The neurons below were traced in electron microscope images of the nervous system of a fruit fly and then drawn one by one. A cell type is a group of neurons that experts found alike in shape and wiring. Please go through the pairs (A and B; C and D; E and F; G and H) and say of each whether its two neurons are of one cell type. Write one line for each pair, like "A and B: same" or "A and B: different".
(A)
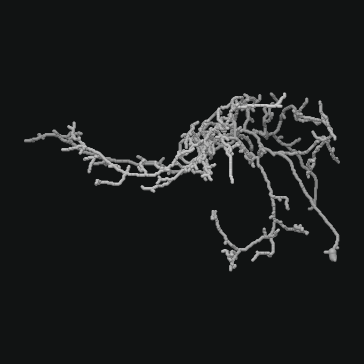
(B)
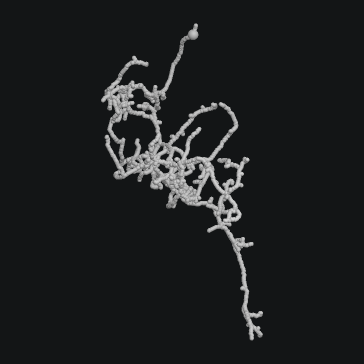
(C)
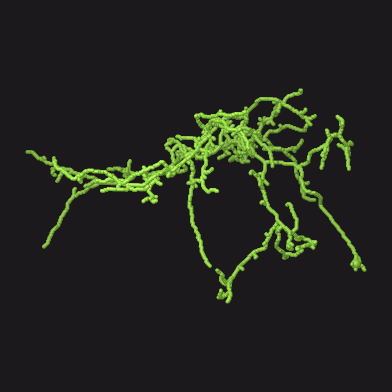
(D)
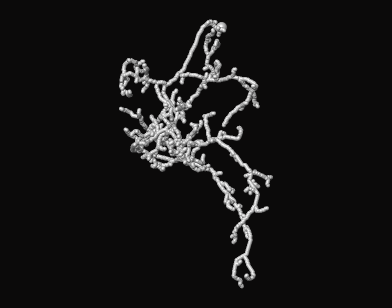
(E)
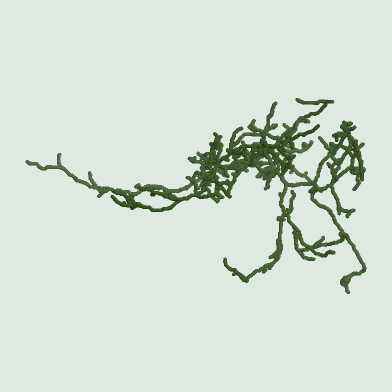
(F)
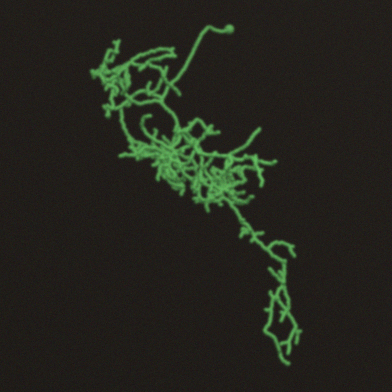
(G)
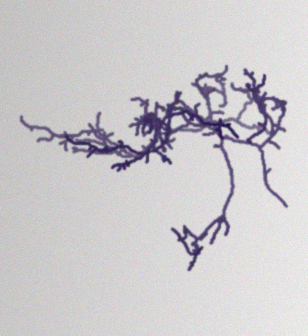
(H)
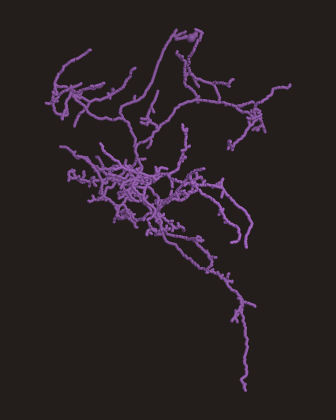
A and B: different
C and D: same
E and F: different
G and H: different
